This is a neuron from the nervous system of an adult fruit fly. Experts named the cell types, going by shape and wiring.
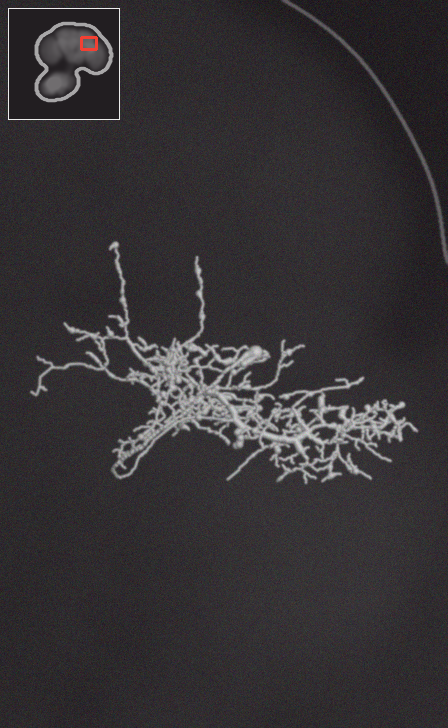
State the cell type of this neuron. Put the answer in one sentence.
The cell type is PVLP104.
